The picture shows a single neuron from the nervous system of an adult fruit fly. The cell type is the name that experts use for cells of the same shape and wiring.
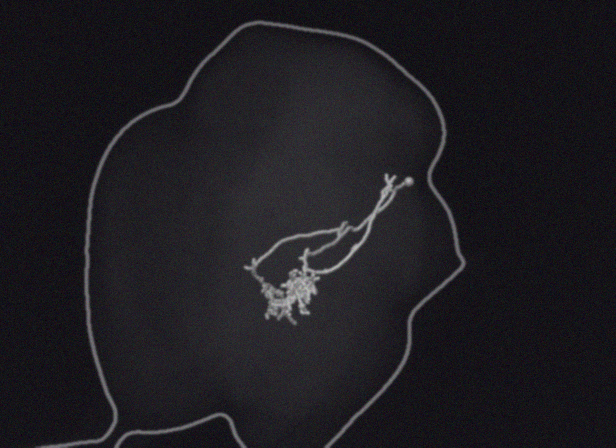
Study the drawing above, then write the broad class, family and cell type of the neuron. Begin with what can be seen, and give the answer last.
As drawn here it is about as wide as it is tall. This is a central-brain intrinsic neuron. Its family is hemilineage WEDd2. It is of cell type WED083.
